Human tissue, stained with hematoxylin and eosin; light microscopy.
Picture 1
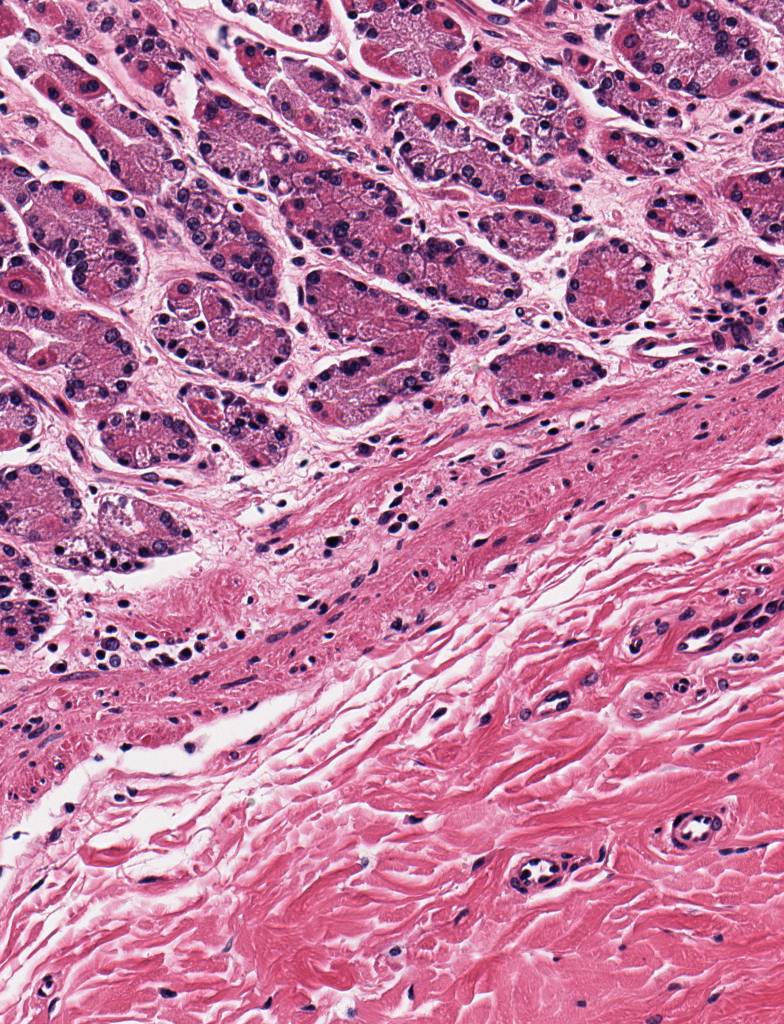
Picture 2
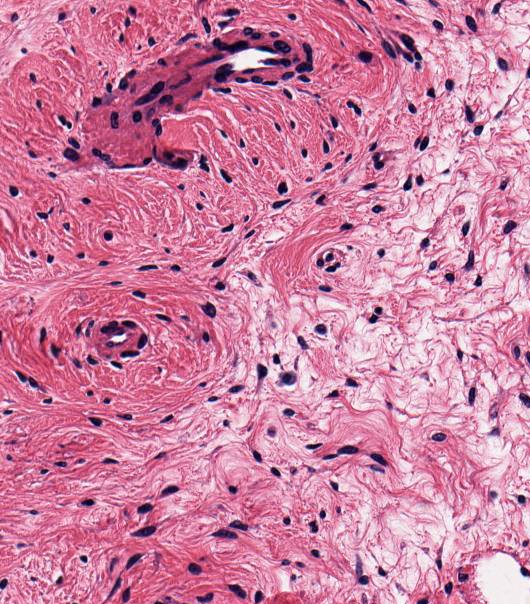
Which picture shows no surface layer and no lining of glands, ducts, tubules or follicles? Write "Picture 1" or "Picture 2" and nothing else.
Picture 2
